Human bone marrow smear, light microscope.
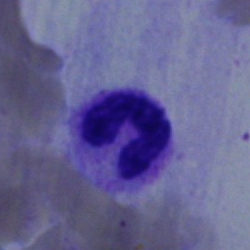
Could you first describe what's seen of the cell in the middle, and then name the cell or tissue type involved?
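Note the roughly round, smooth outline of the cell. Its chromatin is dark purple and densely clumped. Fine, faint purplish granules lie in the pale lilac cytoplasm. Shown is a band neutrophil.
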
